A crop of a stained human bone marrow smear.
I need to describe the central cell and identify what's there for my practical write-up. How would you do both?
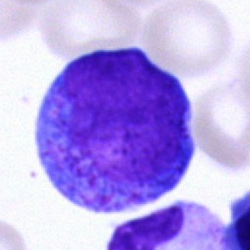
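The outline seems roughly round, as far as I can judge. Most of the cell is taken up by the nucleus. Granules show up best toward the lower left. I can't make out any clear vacuoles anywhere in it. So this is a promyelocyte.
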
